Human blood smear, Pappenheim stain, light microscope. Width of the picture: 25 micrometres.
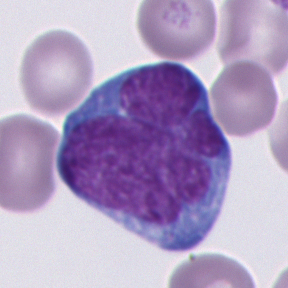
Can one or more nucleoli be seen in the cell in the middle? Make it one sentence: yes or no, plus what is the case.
No, it is not the case that a nucleolus can be seen in this cell.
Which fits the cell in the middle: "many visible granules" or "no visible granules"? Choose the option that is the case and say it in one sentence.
There is no granule to be seen in the cytoplasm of this cell.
